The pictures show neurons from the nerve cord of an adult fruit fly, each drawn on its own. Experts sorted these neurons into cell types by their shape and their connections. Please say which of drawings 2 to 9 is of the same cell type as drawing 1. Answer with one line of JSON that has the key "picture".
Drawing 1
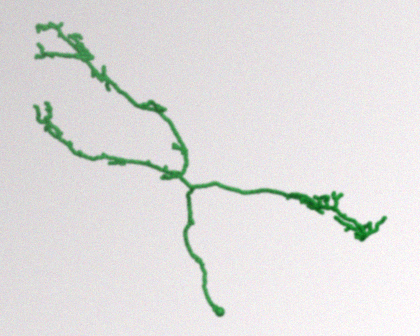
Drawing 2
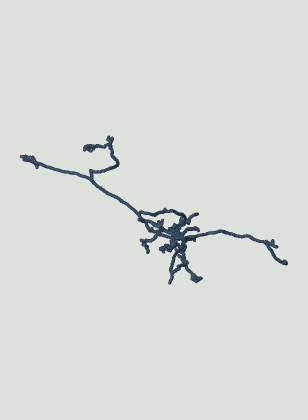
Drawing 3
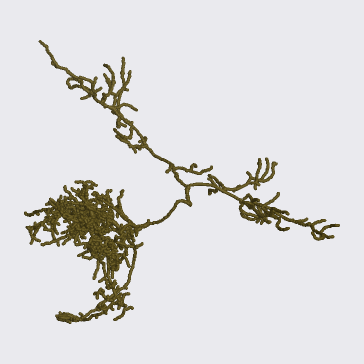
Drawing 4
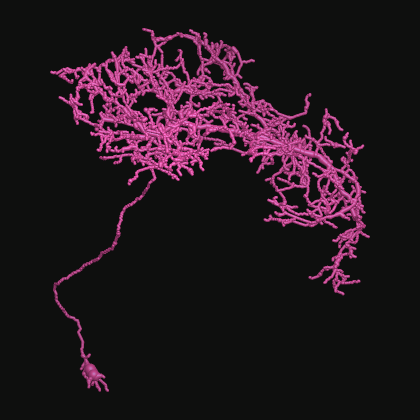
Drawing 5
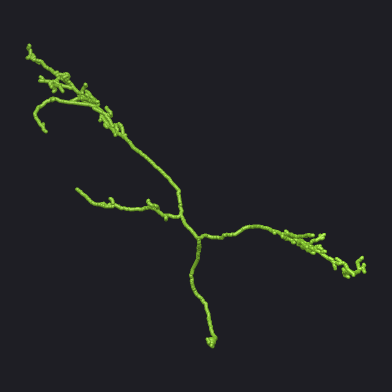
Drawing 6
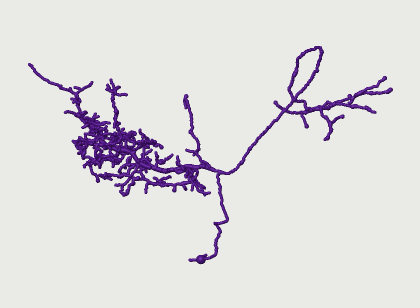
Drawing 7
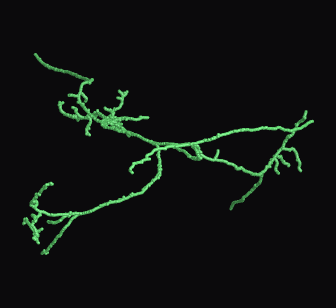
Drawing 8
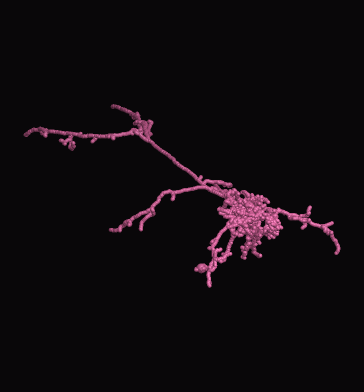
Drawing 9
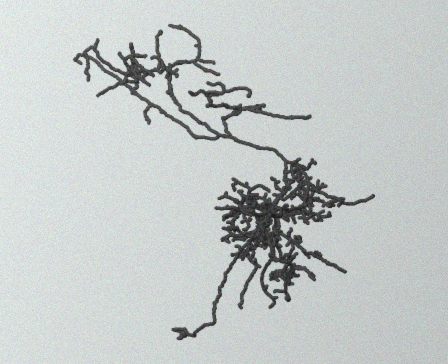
{"picture": 5}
